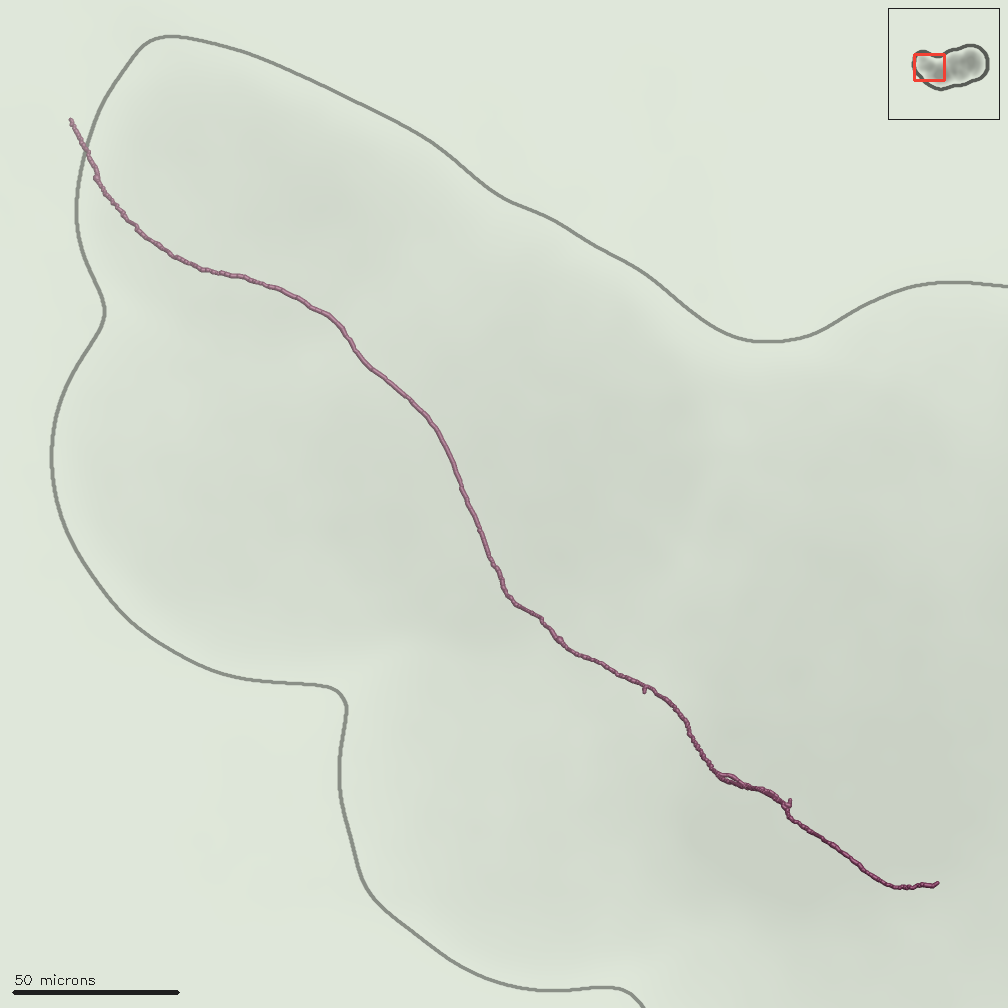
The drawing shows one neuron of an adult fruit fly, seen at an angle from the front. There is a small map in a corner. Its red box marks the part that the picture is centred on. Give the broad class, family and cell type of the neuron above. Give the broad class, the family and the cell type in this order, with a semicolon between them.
sensory neuron entering the nerve cord; class mechanosensory proprioceptive; SNpp01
